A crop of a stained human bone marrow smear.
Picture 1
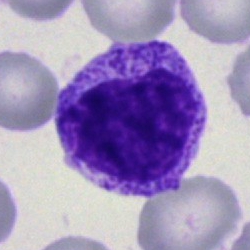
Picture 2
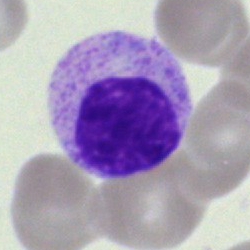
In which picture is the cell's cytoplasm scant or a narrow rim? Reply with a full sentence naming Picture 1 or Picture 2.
The cell shown in picture 1 is mostly filled by its nucleus.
